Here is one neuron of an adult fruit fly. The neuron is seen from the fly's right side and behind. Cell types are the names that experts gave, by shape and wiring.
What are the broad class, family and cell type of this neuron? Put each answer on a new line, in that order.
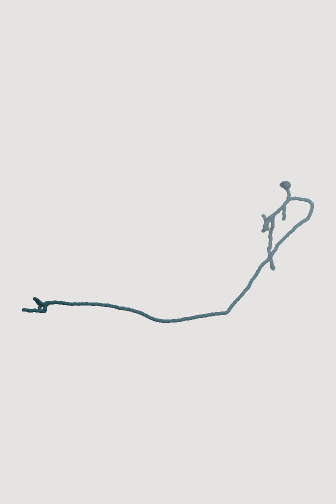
descending neuron
hemilineage PSp2
DNpe008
